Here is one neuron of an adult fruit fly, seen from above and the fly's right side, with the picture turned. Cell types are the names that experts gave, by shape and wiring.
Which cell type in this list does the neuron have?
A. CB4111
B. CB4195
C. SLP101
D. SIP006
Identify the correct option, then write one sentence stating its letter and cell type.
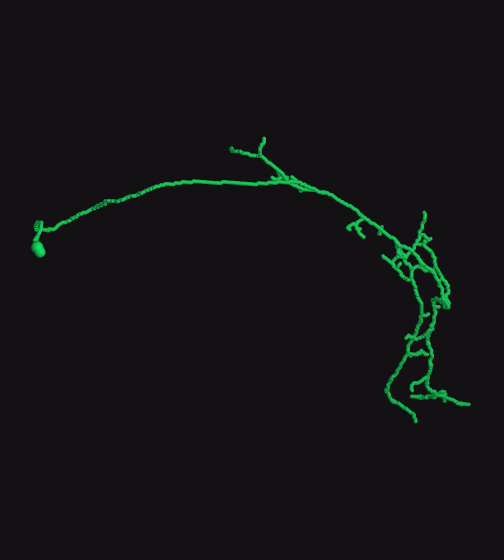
Named in option A, CB4111 is the cell type of the neuron.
